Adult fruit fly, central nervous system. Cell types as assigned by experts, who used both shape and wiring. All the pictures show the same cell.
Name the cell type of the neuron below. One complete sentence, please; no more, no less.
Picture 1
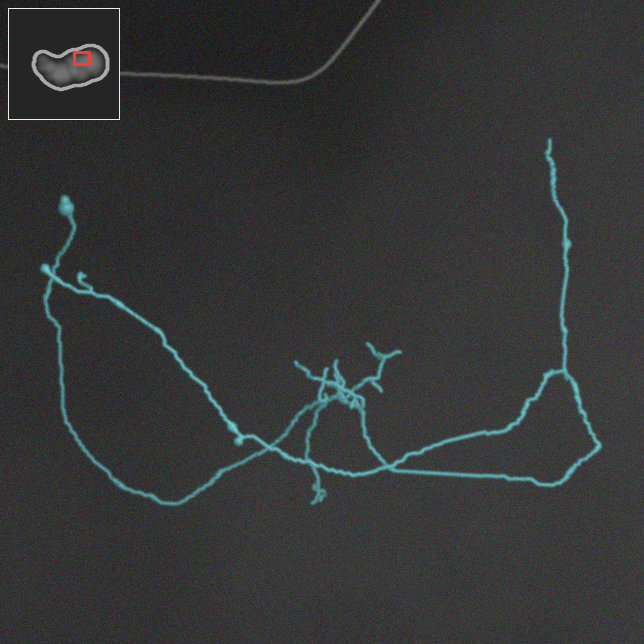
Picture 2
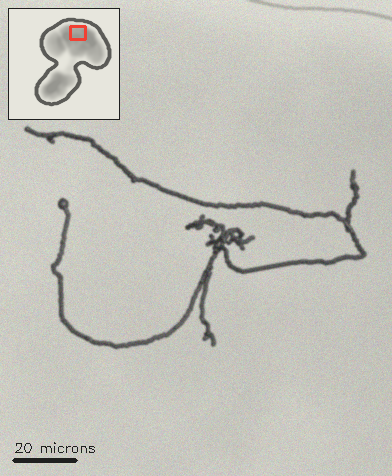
Of the cell type FS3_d is this neuron.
